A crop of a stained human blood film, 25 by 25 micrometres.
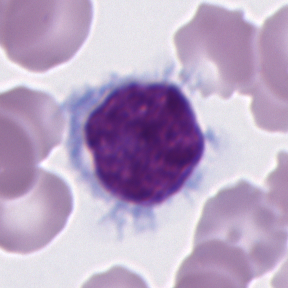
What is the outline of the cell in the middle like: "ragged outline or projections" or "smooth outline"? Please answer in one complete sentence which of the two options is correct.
Ragged or frayed parts, or projections, blebs or tags, break the cell's edge.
